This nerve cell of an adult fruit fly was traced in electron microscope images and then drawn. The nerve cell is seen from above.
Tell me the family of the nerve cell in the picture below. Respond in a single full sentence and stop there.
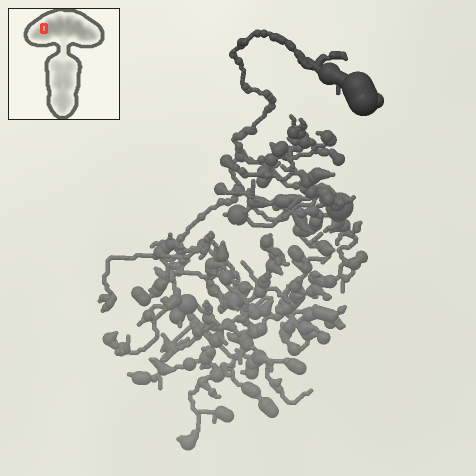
The nerve cell is a member of the Dm family.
